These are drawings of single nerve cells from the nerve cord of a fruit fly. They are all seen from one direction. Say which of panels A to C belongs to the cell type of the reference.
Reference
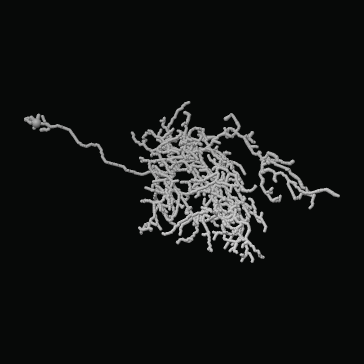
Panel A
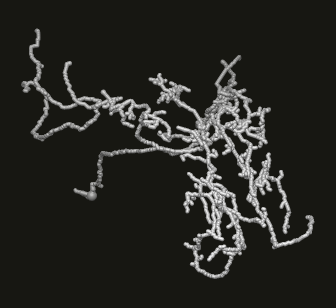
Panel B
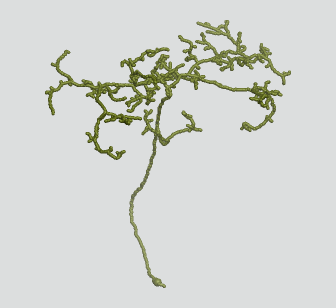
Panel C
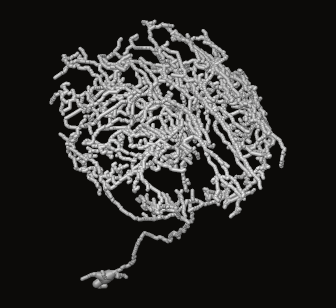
C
